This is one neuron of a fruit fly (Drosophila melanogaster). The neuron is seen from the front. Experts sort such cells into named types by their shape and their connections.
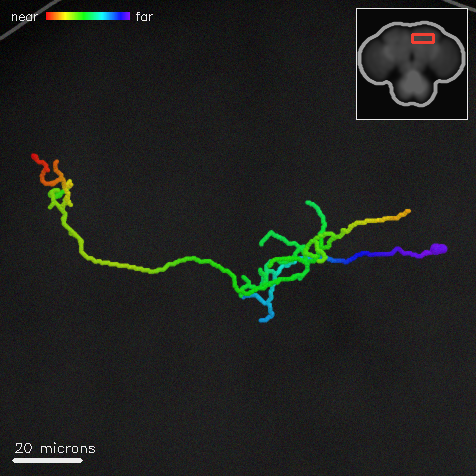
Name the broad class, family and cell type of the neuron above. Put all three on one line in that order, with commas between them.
central-brain intrinsic neuron, hemilineage CLp2, SMP281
